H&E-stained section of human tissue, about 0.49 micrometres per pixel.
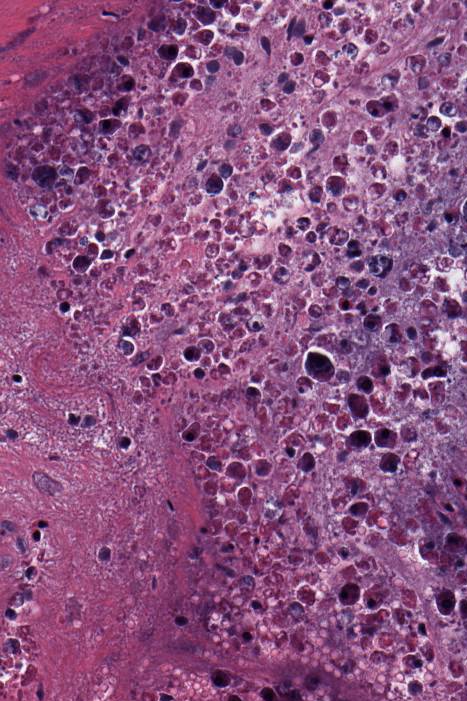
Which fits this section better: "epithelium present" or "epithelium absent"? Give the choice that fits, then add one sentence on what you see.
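Epithelium absent. No epithelium or glands are present anywhere in the field.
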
